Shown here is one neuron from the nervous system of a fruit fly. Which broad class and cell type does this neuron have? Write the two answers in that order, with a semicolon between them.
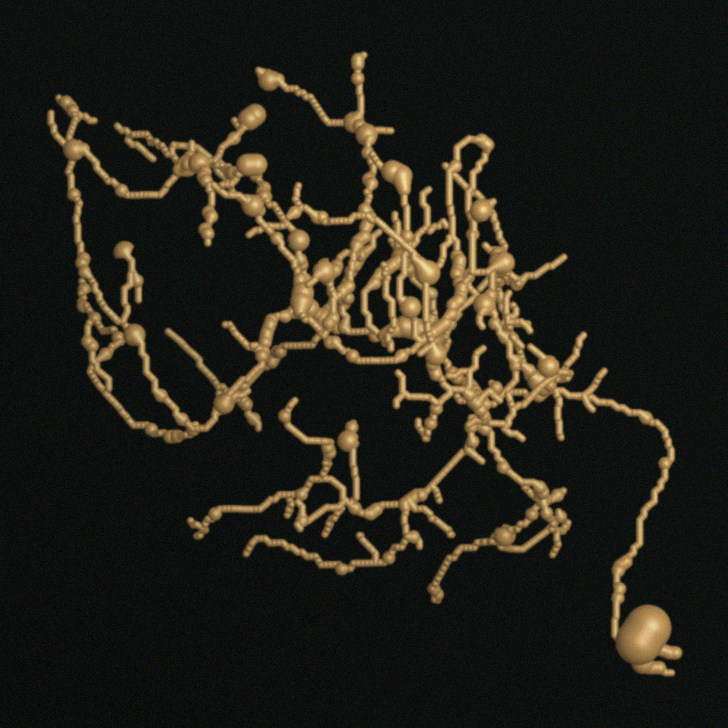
nerve-cord intrinsic neuron; INXXX431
